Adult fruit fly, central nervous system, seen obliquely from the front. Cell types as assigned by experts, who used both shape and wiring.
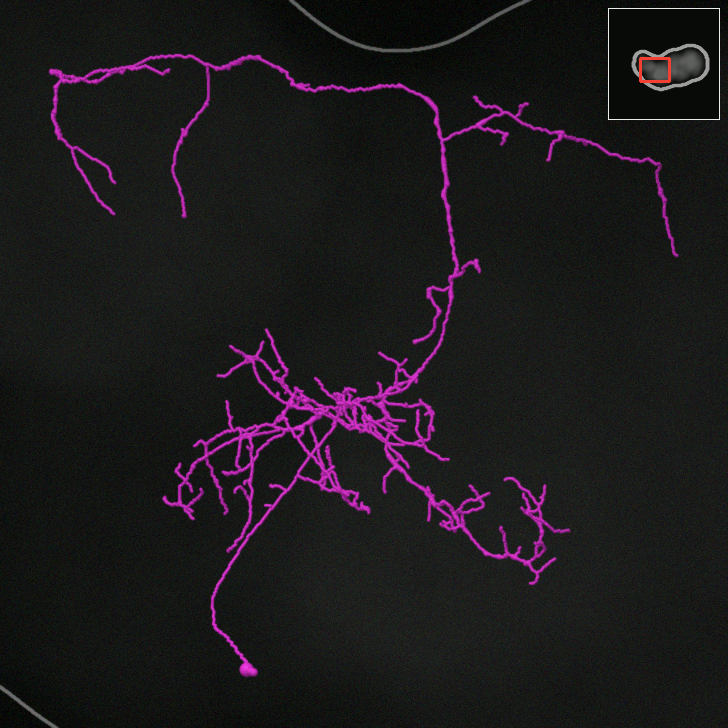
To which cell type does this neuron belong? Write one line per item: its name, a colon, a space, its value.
cell type: IN08B068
